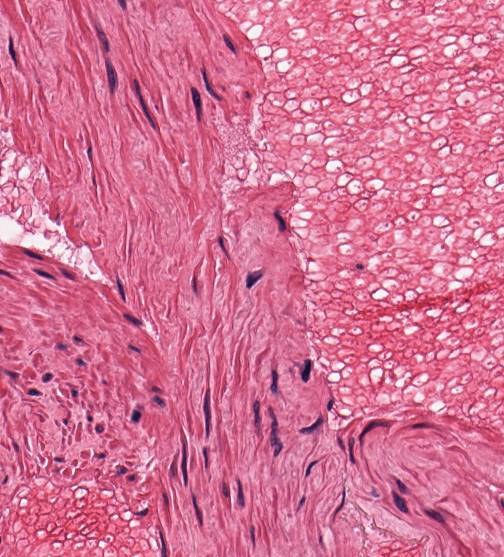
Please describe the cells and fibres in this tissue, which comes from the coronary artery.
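See how the fibre bundles are cut across at the upper right and in a lower-left strip, but lengthwise in bands running roughly top to bottom through the centre and left. In the upper right the cross-cut fibres form a honeycomb of small round clear spaces, each with a thin pink rim, and nuclei are sparse. The central band's lengthwise fibres are pink and wavy.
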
